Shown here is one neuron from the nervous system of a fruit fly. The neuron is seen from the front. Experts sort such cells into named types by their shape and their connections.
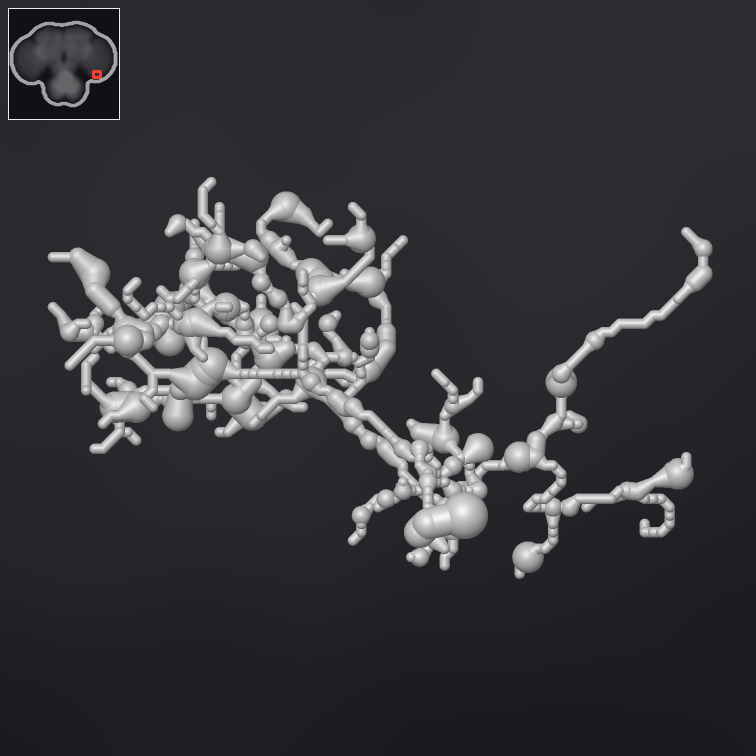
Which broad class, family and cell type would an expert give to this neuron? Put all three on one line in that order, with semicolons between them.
optic-lobe intrinsic neuron; Dm; Dm10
